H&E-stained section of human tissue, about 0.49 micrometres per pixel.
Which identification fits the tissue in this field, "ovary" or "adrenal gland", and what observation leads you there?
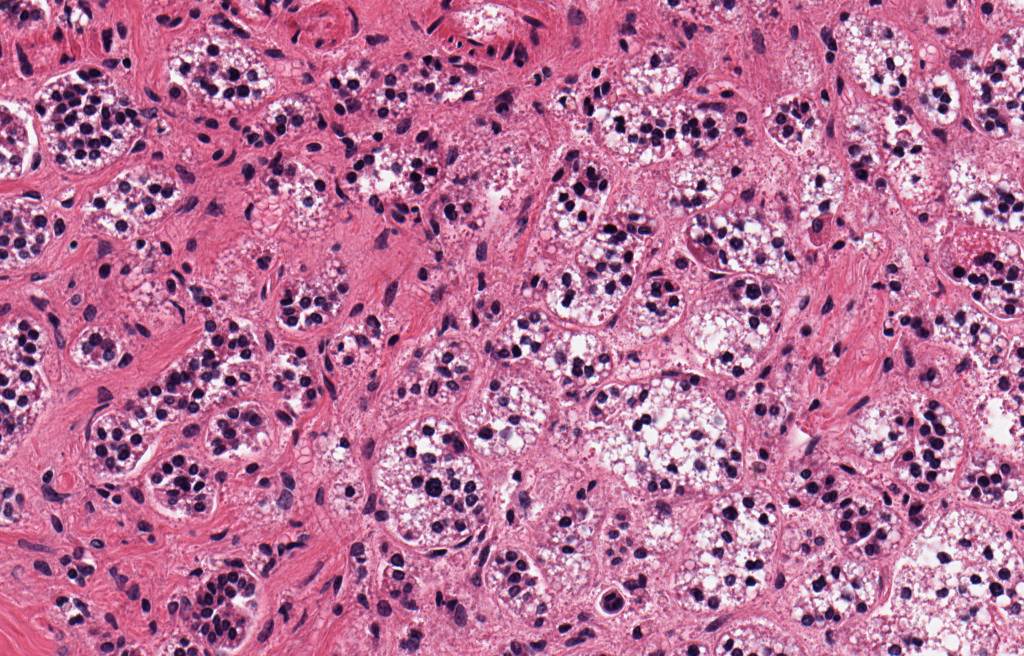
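This is adrenal gland.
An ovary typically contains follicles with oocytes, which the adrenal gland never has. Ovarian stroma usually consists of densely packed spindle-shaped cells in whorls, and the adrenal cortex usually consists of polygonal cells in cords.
Here the cells lie in solid nests with no open central lumen. Their nuclei are small, round and darkly stained, and their pale cytoplasm is filled with many small clear vacuoles. Nests on the left have more crowded nuclei and fewer clear vacuoles than those in the centre and right.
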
